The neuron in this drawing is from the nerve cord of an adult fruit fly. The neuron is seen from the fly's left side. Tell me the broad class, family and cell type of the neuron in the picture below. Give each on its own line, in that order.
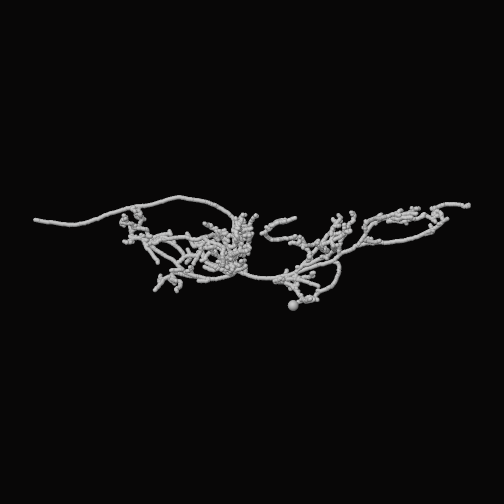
ascending neuron
hemilineage 05B
AN05B103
